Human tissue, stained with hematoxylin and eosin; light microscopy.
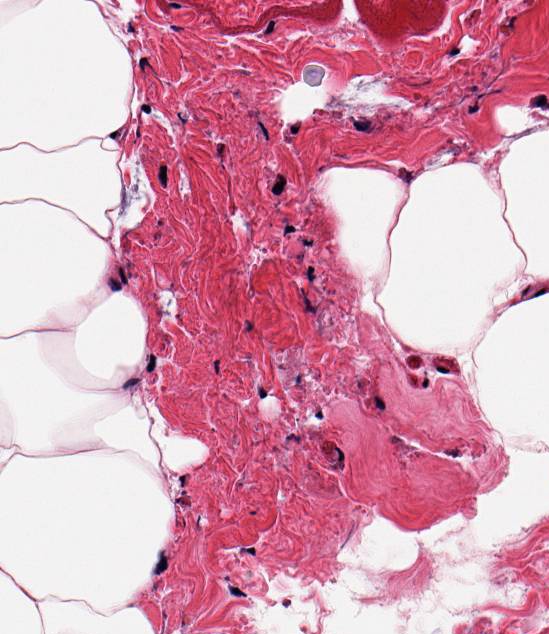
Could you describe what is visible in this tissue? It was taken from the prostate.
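A broad band of dense pink connective tissue runs from top to bottom through the middle, with fat on either side. Its collagen bundles are wavy and interlacing. Cells are sparse, with collagen far outweighing nuclei; the scattered nuclei are small, dark and mostly elongated.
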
